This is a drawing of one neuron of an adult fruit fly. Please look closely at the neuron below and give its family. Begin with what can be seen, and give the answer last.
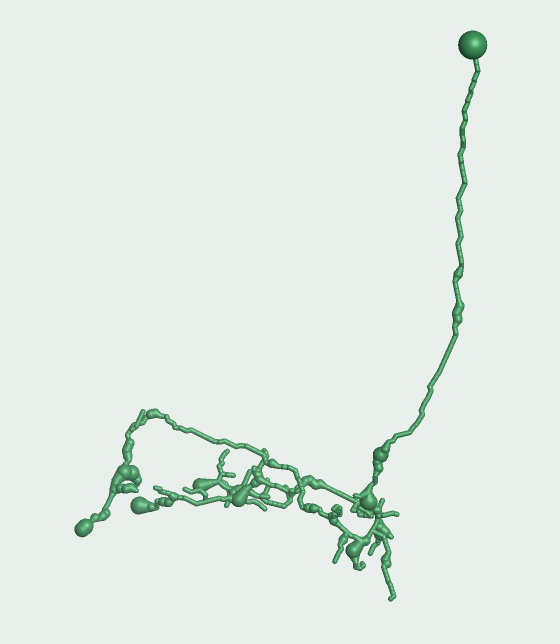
The cell body is at the upper right of the picture. As drawn here it is taller than it is wide. This is an optic-lobe intrinsic neuron. Its family is Mi.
